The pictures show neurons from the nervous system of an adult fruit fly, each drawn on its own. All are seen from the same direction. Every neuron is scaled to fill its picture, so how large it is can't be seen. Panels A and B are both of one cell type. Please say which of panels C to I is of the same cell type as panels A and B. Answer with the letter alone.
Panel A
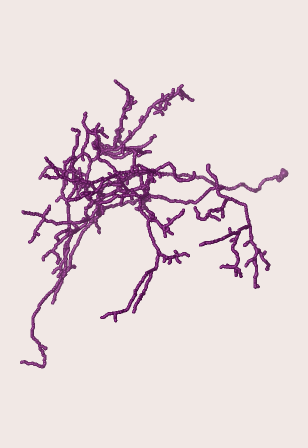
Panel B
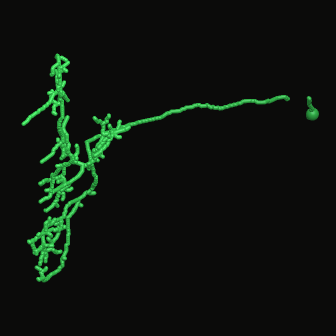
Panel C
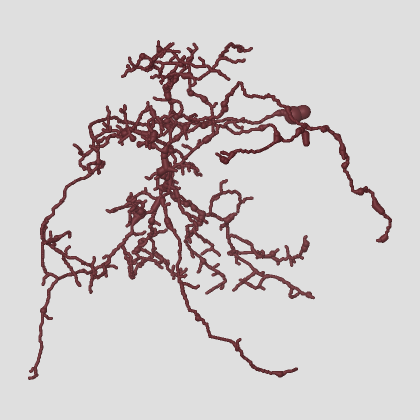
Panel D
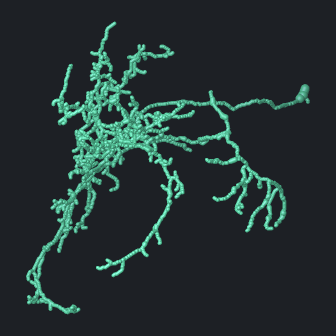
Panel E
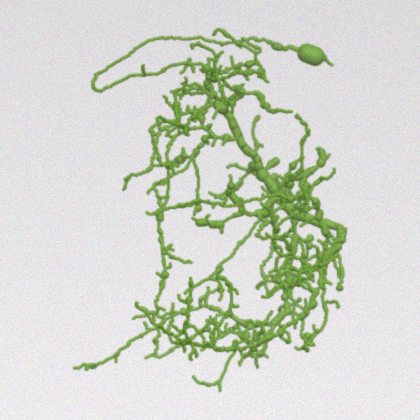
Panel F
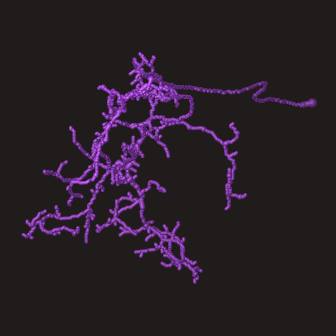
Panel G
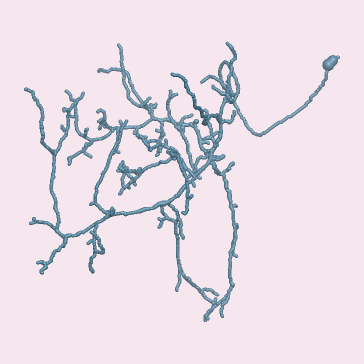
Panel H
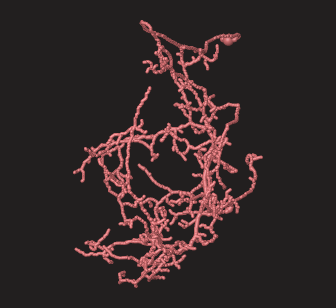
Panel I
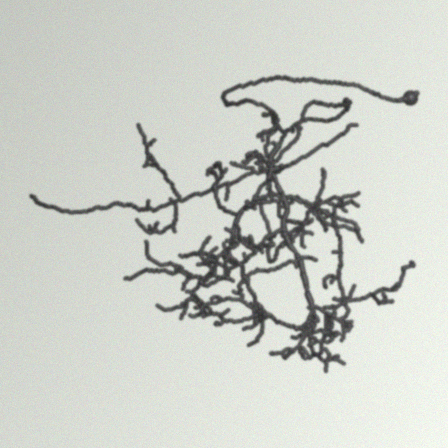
D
